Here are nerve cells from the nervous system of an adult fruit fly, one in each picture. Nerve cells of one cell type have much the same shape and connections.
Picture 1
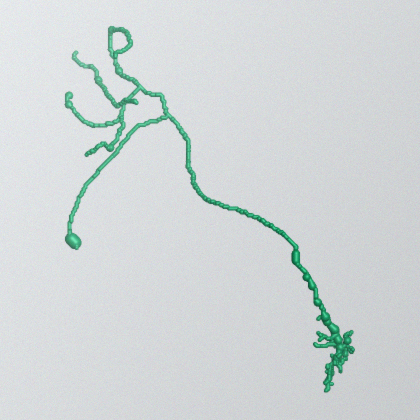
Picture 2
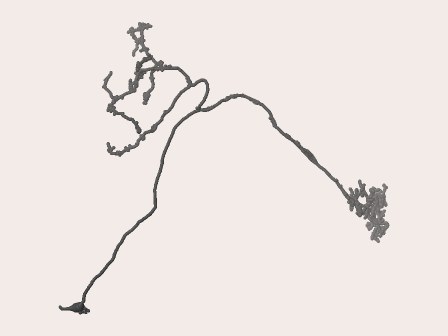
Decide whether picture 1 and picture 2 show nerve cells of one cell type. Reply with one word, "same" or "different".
same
